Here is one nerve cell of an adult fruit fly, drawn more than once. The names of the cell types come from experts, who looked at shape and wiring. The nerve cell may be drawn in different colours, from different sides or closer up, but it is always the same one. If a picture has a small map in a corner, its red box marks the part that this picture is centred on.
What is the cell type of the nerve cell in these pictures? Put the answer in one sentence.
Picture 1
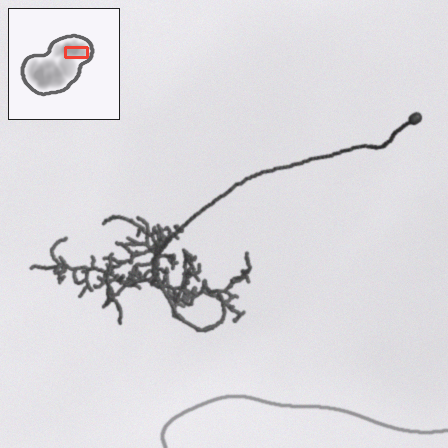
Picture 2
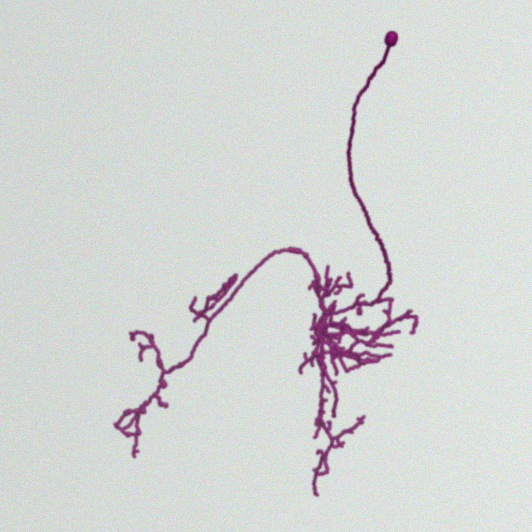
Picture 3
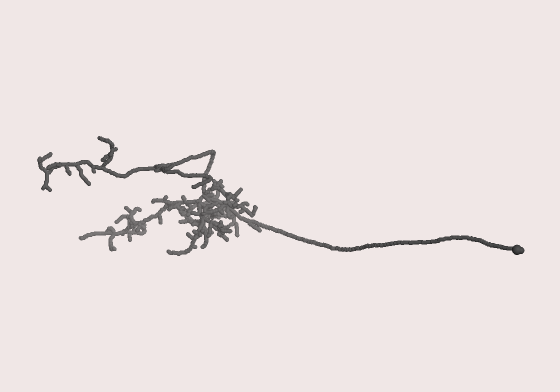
The cell type is IN06A097.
